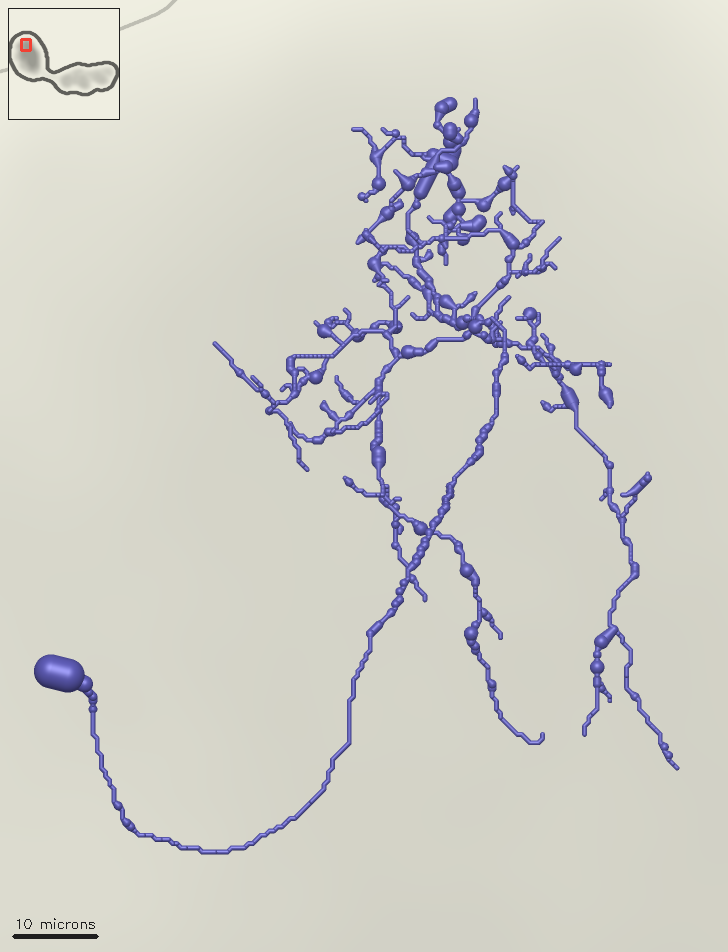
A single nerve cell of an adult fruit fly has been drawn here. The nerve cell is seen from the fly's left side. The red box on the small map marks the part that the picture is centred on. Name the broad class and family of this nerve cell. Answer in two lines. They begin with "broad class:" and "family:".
broad class: central-brain intrinsic neuron
family: hemilineage SLPal3_and_SLPal4_dorsal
